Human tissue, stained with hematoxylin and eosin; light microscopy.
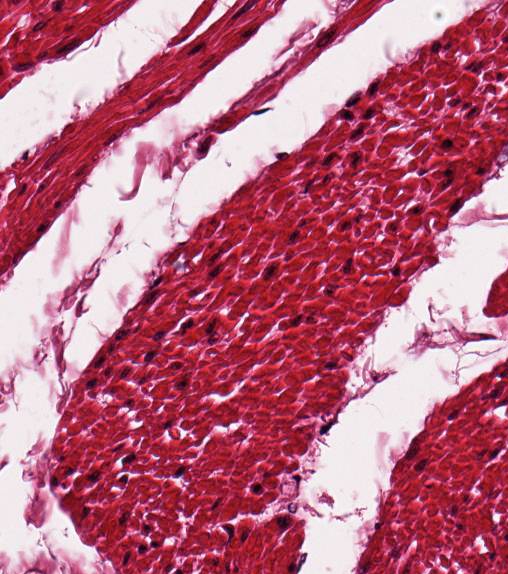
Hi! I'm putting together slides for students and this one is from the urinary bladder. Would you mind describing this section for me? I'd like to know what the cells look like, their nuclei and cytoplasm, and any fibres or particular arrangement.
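Orientation: in the upper left, the narrow bundles show their muscle cells cut lengthwise, as elongated strands. Staining: the muscle cytoplasm is a deep, intense red. Nuclei: dark, lying singly and scattered among the muscle profiles throughout the bundles. Between bundles: only a few thin, wispy strands of pale pink connective tissue.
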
